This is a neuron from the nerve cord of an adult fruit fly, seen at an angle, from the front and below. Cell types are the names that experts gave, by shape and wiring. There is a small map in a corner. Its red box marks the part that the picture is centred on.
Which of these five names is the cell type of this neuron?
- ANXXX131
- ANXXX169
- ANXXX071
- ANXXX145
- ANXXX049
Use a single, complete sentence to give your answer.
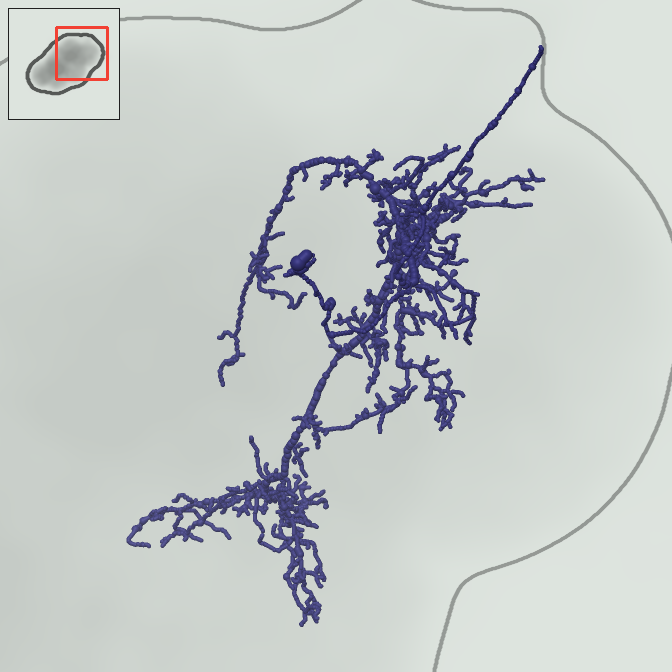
By its cell type, the neuron is ANXXX131.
